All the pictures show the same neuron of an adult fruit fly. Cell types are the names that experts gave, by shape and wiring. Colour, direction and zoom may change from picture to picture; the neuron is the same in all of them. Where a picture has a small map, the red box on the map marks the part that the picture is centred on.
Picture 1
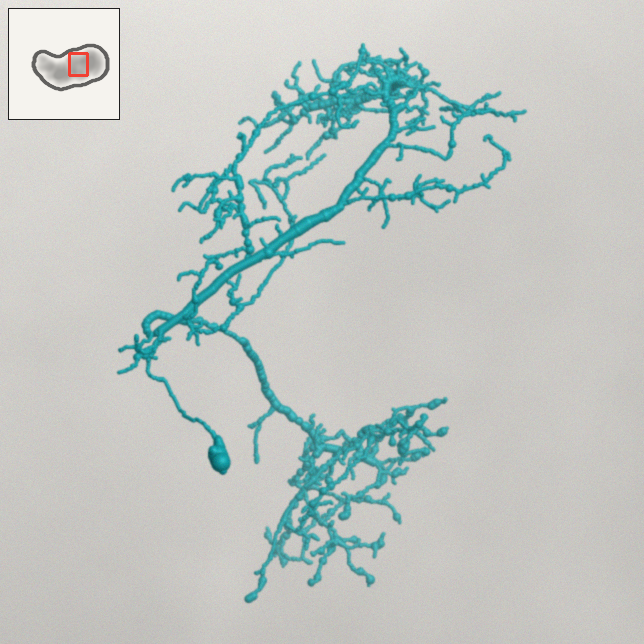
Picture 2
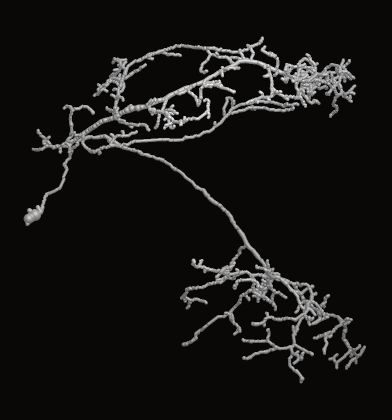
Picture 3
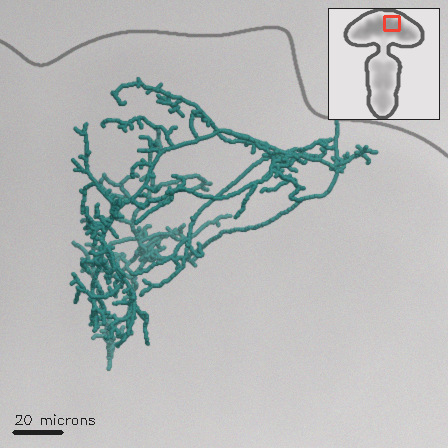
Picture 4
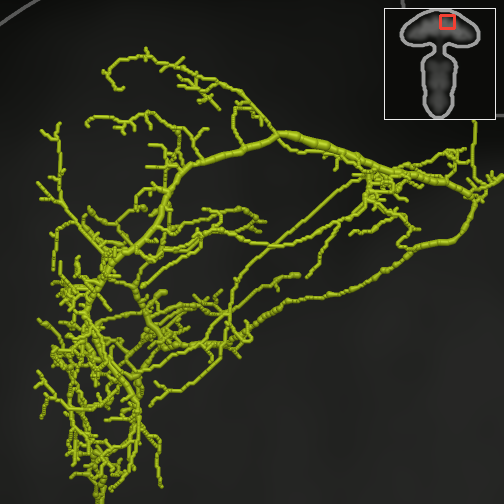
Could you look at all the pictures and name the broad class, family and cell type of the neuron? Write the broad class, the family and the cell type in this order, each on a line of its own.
central-brain intrinsic neuron
hemilineage AOTUv3_dorsal
SMP014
